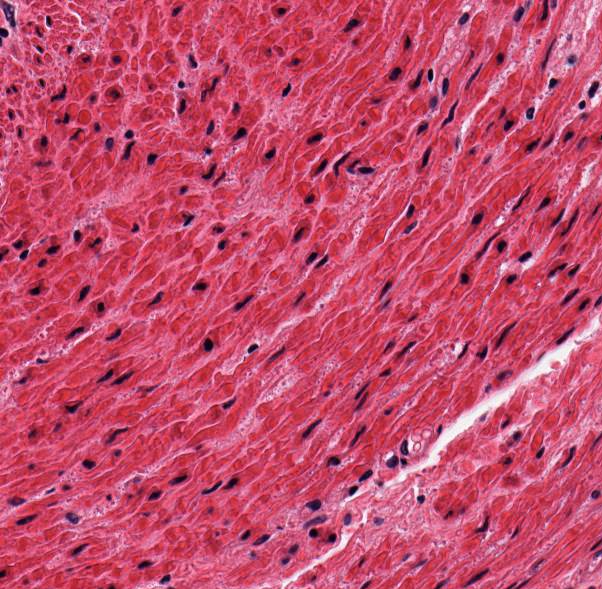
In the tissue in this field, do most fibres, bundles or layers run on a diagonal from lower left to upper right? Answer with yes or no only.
Yes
